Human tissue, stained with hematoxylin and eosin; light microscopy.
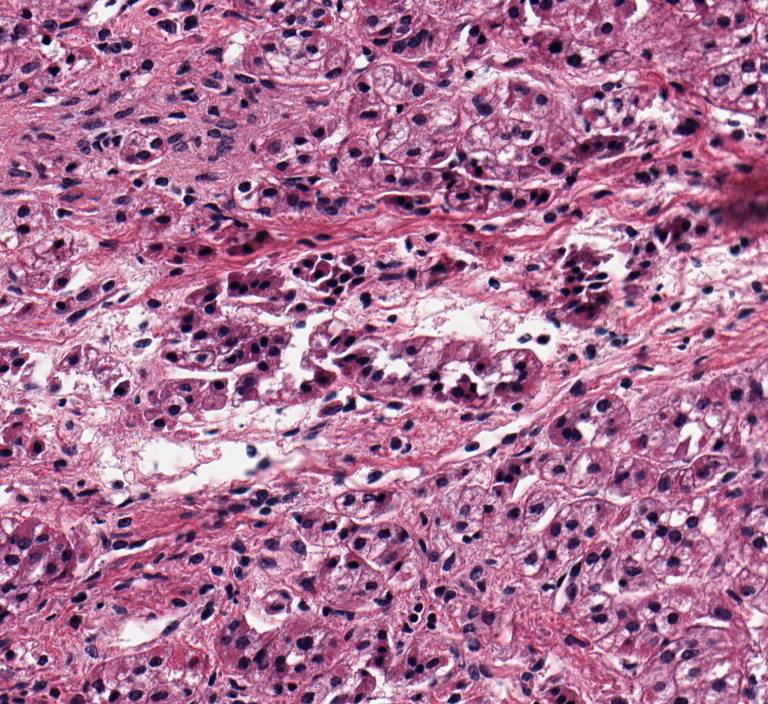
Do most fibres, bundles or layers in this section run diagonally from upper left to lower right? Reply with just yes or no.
No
